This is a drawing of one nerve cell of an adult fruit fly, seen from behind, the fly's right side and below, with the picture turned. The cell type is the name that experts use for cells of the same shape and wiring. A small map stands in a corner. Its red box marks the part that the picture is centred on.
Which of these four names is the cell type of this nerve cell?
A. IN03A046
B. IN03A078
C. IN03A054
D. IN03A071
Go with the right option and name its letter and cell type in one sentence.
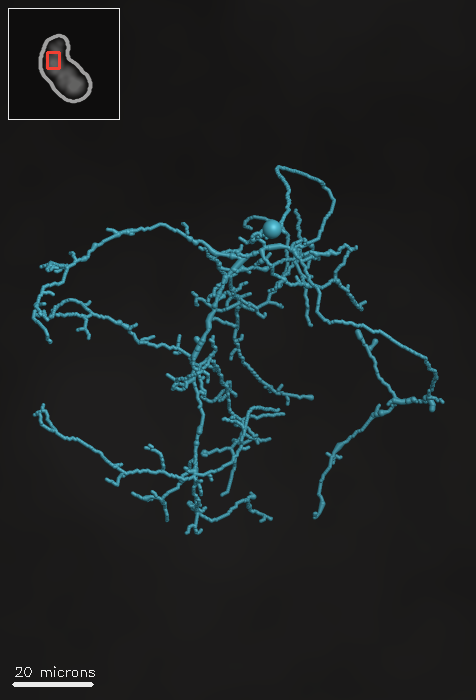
The type of cell that the nerve cell represents is IN03A078, option B.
